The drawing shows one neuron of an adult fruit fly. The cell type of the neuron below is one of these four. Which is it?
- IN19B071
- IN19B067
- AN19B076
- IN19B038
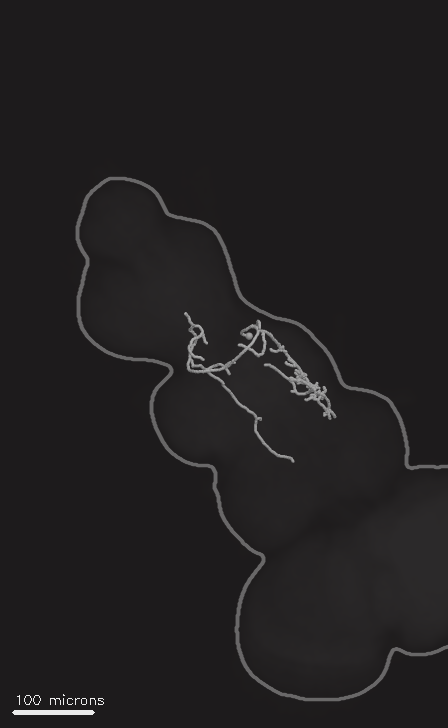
IN19B071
